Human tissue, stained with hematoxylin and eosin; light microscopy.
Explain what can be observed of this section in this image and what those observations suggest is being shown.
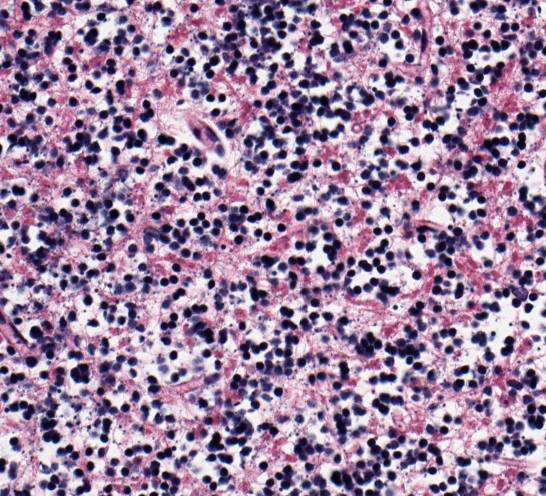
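Across the whole field, cells are spread diffusely and fairly evenly, forming no organised units. Many nuclei lie in small clusters of two or more, touching one another. Nearly all the round dark nuclei are of similar size. A fine, wispy pink fibrillary material lies between the cells. The section is cerebellum.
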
